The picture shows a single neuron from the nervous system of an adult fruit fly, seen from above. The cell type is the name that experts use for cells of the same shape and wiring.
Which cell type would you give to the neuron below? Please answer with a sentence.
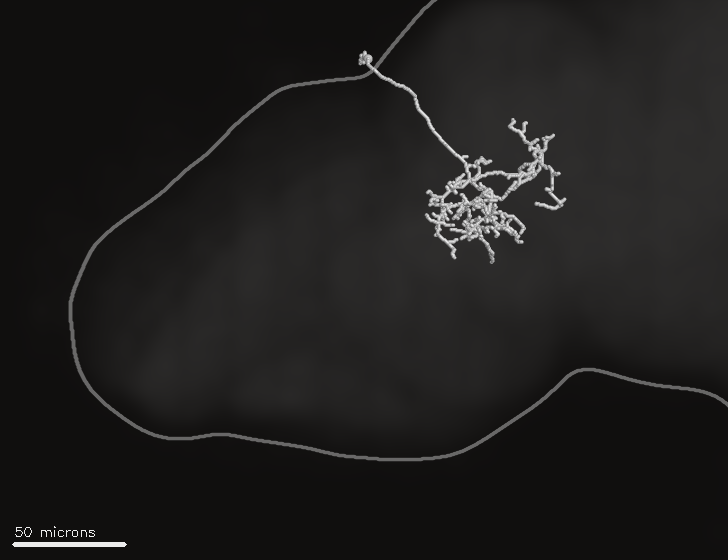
The cell type is LHAV2b1.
